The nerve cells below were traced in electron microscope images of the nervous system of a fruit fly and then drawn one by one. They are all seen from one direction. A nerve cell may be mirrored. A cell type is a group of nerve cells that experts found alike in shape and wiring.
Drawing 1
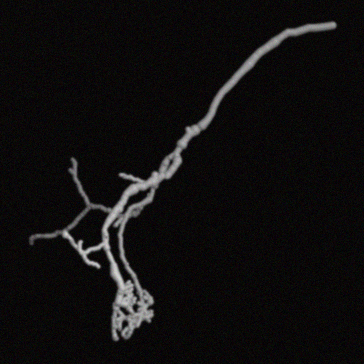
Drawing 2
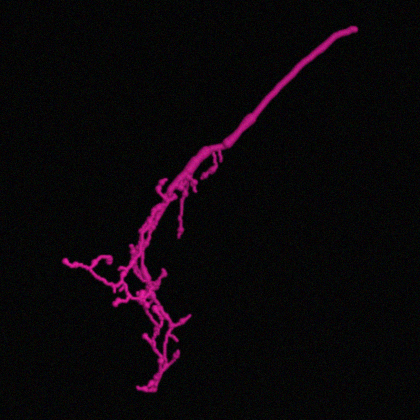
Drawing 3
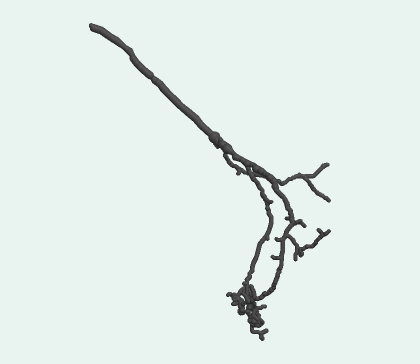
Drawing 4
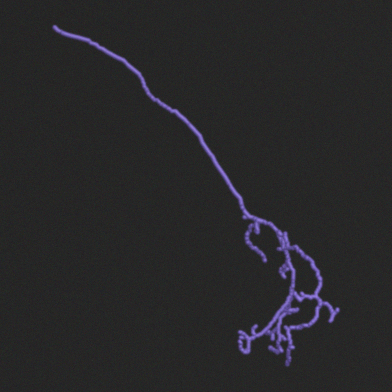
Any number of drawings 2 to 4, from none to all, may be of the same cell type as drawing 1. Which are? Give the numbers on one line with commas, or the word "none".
3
